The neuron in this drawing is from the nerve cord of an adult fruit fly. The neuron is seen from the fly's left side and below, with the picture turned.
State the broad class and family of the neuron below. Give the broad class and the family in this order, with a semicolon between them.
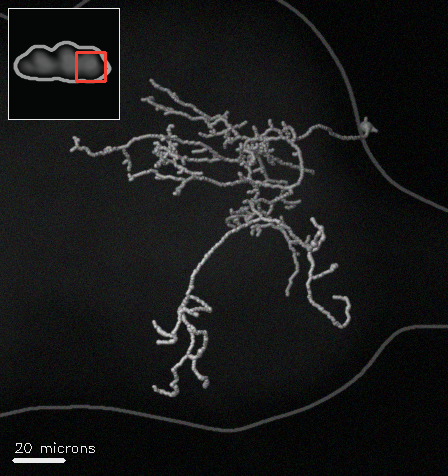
nerve-cord intrinsic neuron; hemilineage 14A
